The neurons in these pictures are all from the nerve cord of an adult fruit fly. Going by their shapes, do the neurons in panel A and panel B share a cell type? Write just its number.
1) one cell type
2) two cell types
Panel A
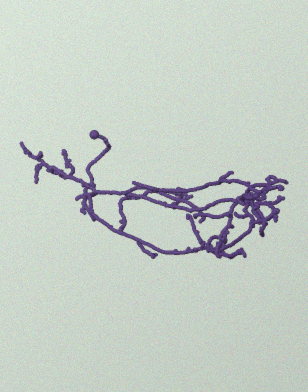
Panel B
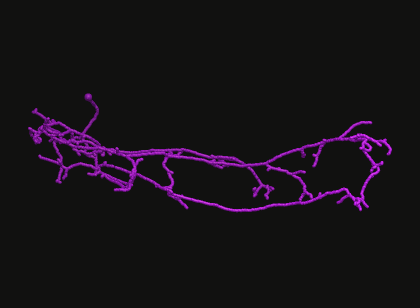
2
